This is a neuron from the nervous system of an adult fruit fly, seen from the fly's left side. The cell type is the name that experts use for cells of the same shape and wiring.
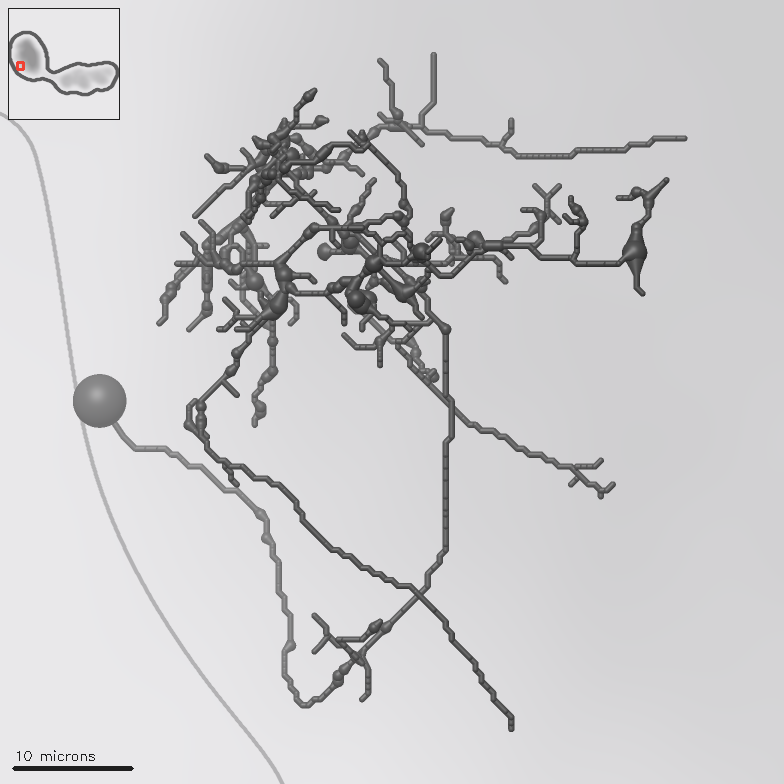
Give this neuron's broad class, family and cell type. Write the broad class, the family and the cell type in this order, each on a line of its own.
central-brain intrinsic neuron
hemilineage TRdm
GNG388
